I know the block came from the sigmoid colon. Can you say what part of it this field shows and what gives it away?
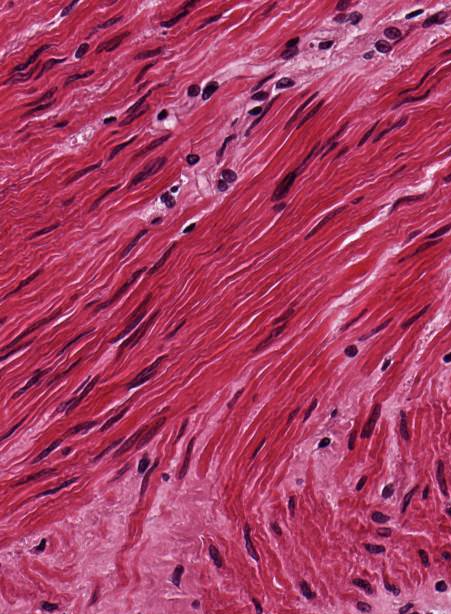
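The field is smooth muscle. Its fibres are packed into bundles separated by narrow pale clefts, their cytoplasm is deeply eosinophilic without cross-striations, and their elongated nuclei lie parallel to the fibres' long axis.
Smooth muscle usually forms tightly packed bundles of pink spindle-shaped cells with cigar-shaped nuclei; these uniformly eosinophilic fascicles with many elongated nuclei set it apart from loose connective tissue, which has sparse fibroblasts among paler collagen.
No adipocytes are present.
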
